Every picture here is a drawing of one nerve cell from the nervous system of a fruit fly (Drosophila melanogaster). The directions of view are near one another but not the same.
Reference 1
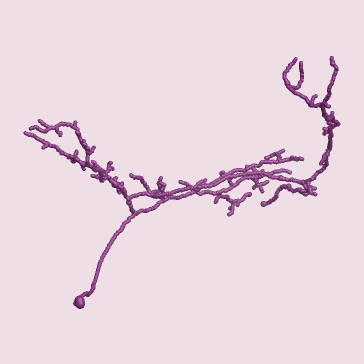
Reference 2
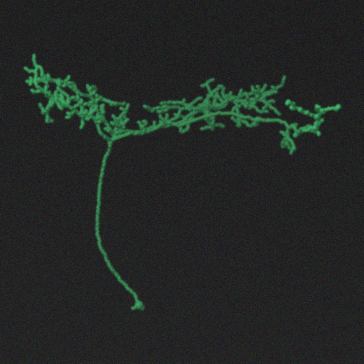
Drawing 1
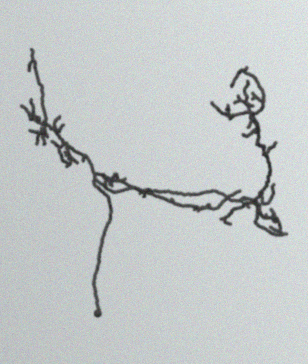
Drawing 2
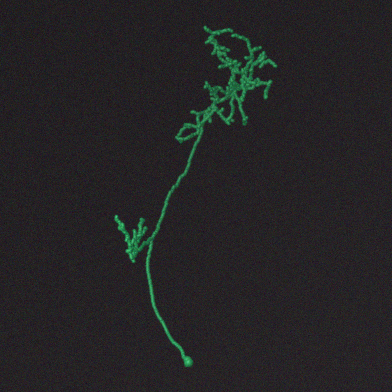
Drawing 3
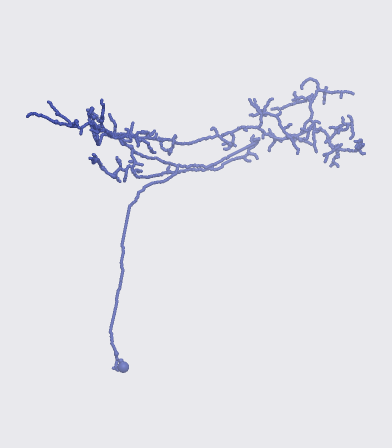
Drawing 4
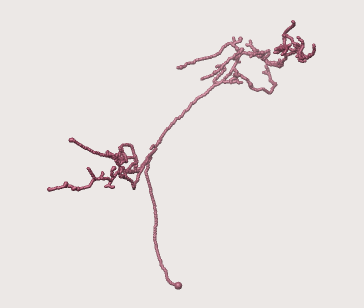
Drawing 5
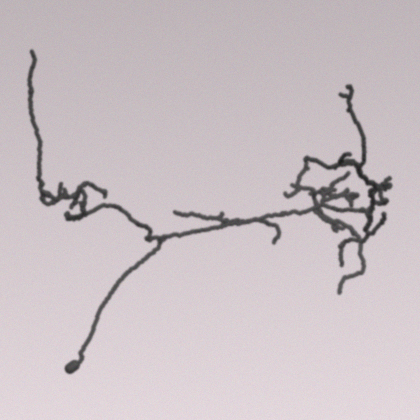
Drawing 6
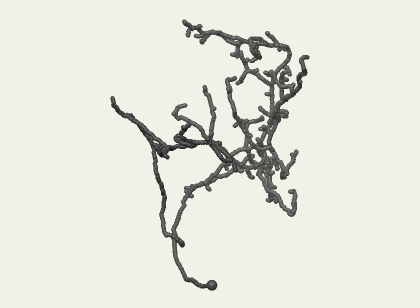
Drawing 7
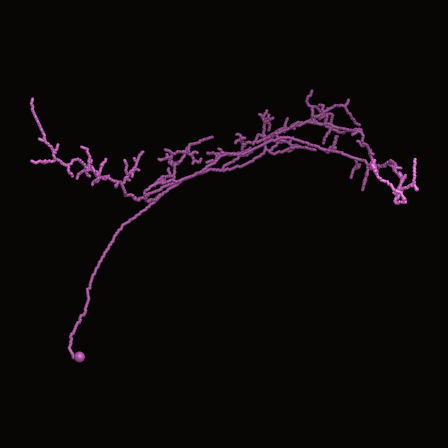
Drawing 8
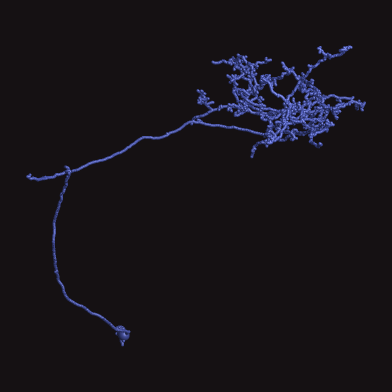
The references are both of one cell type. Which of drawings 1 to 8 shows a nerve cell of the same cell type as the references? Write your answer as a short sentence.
Drawing 7 is of the same cell type.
